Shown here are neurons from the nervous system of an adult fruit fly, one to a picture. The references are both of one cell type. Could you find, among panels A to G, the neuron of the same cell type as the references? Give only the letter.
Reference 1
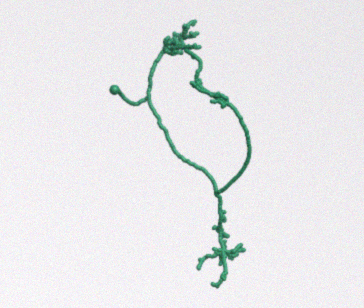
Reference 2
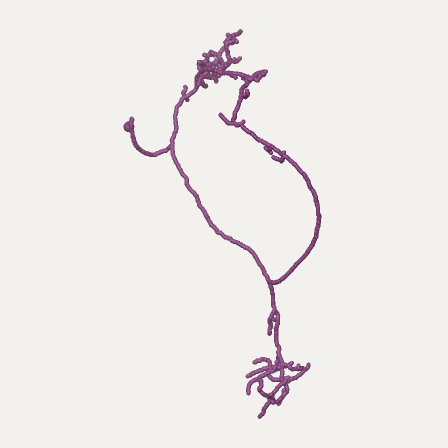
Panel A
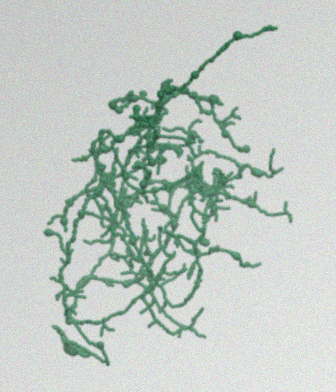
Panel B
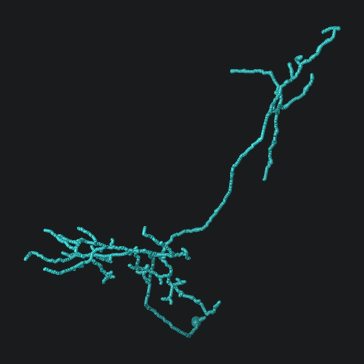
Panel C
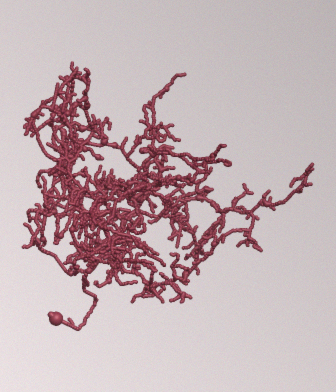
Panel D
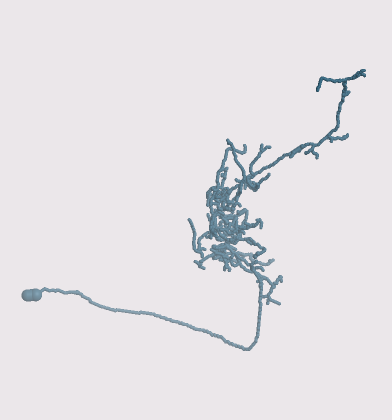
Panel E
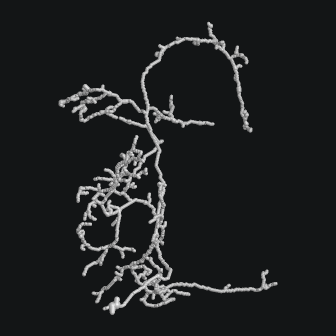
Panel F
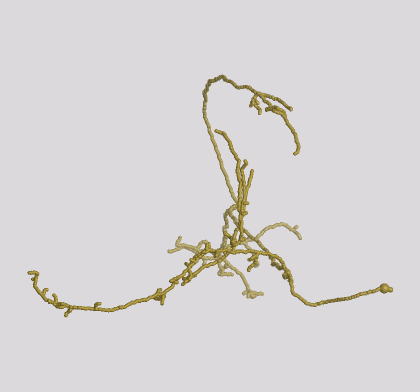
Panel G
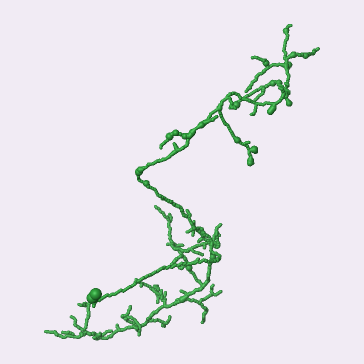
F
